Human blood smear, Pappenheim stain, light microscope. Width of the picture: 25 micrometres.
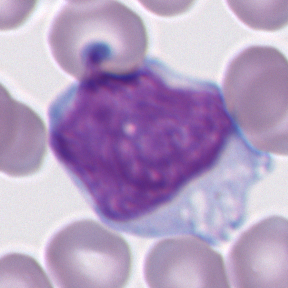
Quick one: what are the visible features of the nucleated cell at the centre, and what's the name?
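Most of the cell is filled by the nucleus, which leaves only a modest rim of cytoplasm. This cytoplasm is pale blue and widest toward the lower right of the cell. The chromatin is finely textured, with no coarse dark clumps. The cell is a myeloblast.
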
